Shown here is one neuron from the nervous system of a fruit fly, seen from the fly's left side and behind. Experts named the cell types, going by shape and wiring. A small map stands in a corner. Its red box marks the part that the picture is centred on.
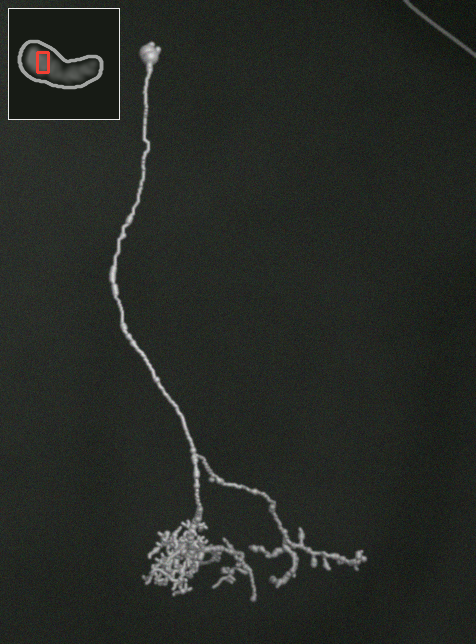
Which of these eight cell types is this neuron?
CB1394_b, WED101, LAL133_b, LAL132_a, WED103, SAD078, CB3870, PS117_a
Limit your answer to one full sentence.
It is to cell type SAD078 that the neuron belongs.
